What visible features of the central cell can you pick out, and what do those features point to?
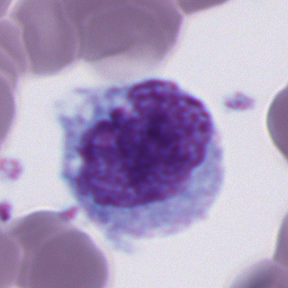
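A roughly round outline turns ragged and frayed along the left side. The nucleus lies toward the upper right of the cell, and no distinct nucleoli can be made out within it. Fine pinkish-lilac granules are scattered through the cytoplasm. The cell is a monocyte.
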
